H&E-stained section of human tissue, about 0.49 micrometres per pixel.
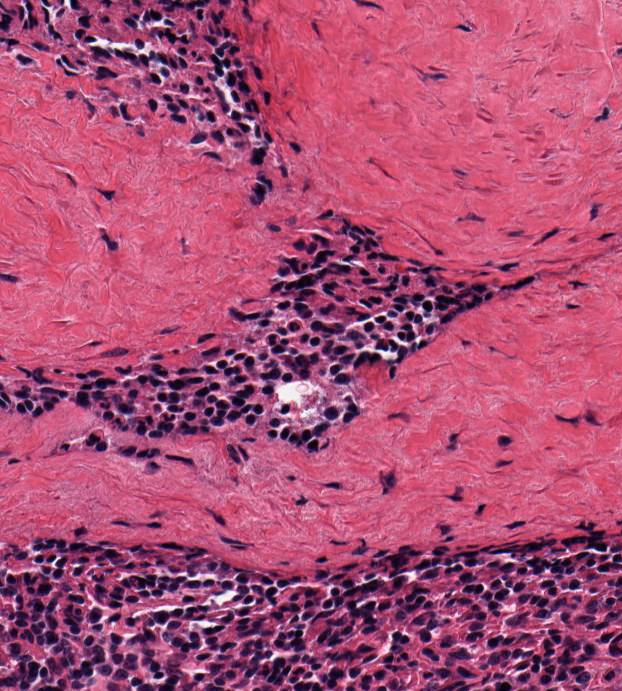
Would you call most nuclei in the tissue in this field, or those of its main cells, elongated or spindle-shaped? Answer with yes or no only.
No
